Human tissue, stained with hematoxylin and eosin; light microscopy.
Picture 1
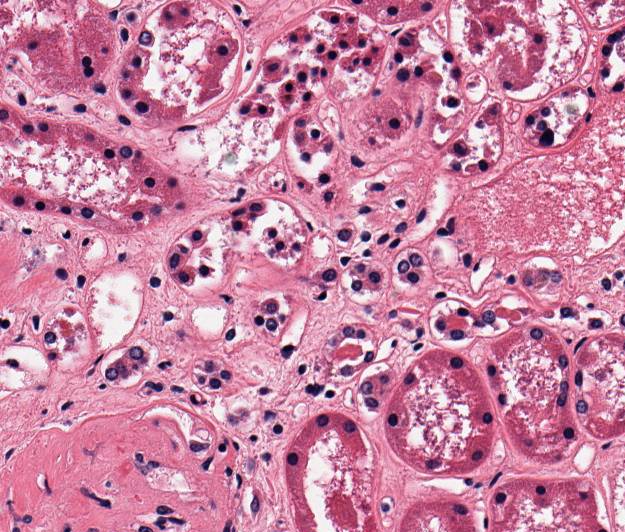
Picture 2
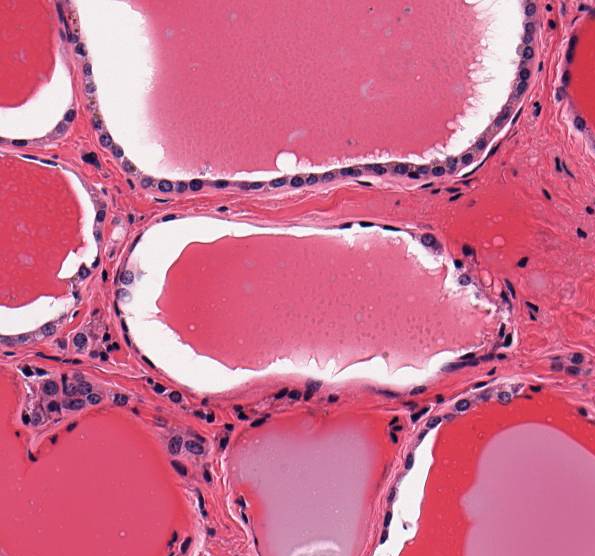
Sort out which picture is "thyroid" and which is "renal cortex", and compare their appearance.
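Here the renal cortex is picture 1 and the thyroid is picture 2. Notice first how the renal cortex is built of closely packed round to oval tubules with pink stroma between them. Each lining cell has a single round, dark nucleus, and in the larger tubules at the lower right these cells have pink cytoplasm. Down at the lower left sits a rounded, glassy pink structure holding only a few elongated nuclei. The thyroid, in contrast, is made up throughout of closed rounded to oval follicles of differing sizes, several cut off at the edges of the picture. Each follicle is lined by a single layer of flattened to low cuboidal cells with small round dark nuclei in one row without stratification, and the lining is smooth, with no papillae projecting into the lumens.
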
